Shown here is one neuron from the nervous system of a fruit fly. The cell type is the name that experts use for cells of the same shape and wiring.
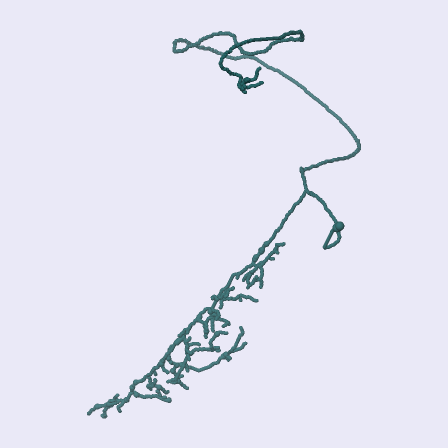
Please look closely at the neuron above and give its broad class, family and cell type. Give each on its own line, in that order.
visual projection neuron
MeTu
MeTu3b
